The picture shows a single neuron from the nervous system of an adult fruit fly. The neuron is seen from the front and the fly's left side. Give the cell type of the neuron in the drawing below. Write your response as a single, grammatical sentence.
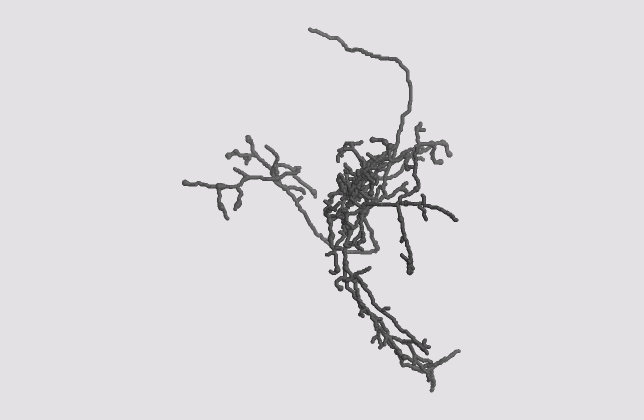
This neuron has been assigned cell type CB0951.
